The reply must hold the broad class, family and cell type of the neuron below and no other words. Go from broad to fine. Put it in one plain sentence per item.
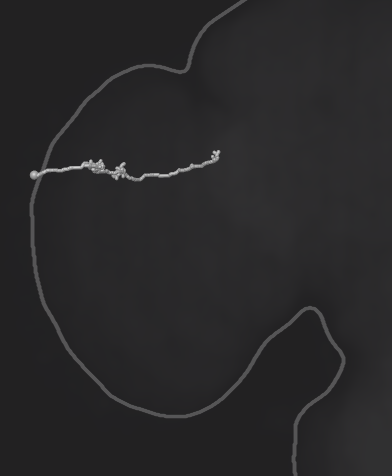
An optic-lobe intrinsic neuron of the Tm family, type Tm20.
